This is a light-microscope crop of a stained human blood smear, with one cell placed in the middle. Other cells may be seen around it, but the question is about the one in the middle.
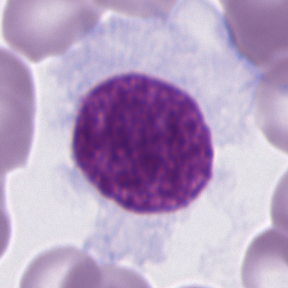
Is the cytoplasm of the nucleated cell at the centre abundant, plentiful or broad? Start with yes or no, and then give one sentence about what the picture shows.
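Yes. The cytoplasm is abundant, forming a wide rim all around the nucleus.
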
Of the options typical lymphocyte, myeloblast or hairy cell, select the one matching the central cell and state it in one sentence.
What the crop centres on is a hairy cell.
